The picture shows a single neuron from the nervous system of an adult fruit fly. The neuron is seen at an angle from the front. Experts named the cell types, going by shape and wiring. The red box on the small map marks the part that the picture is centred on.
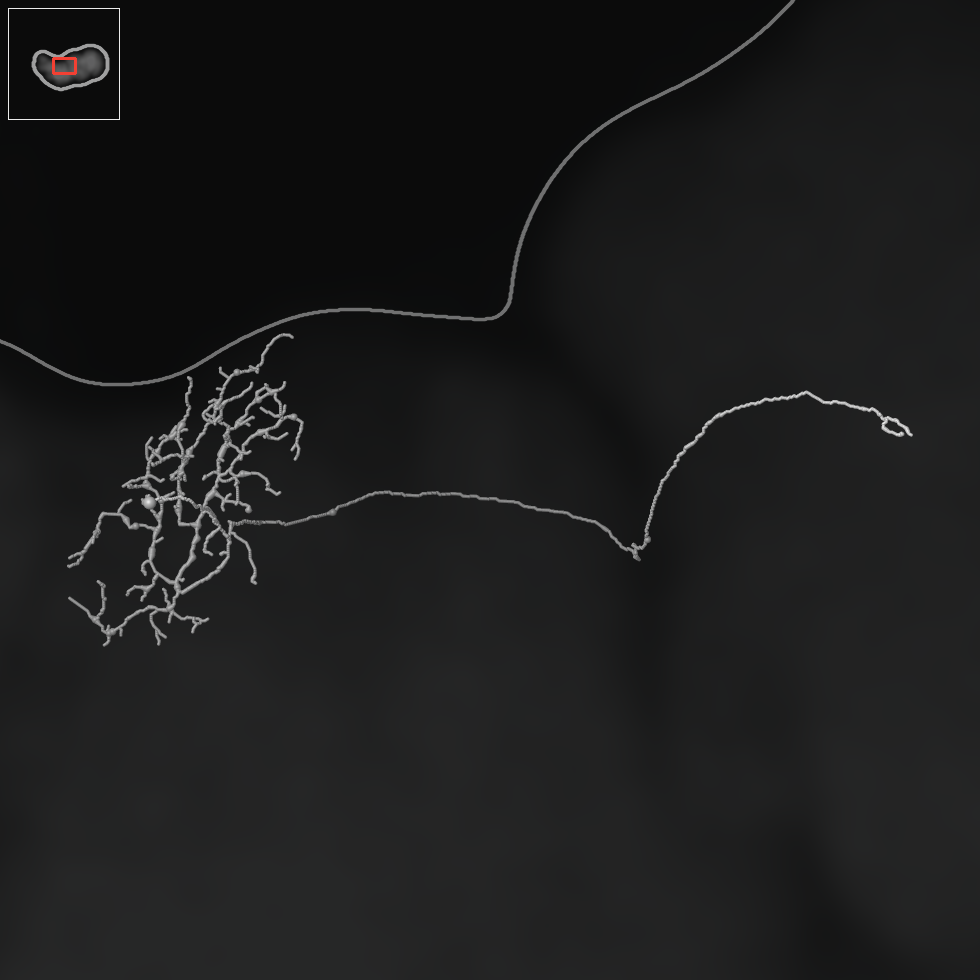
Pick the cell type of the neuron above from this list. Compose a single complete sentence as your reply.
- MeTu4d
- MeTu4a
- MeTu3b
As its cell type, this neuron has MeTu3b.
